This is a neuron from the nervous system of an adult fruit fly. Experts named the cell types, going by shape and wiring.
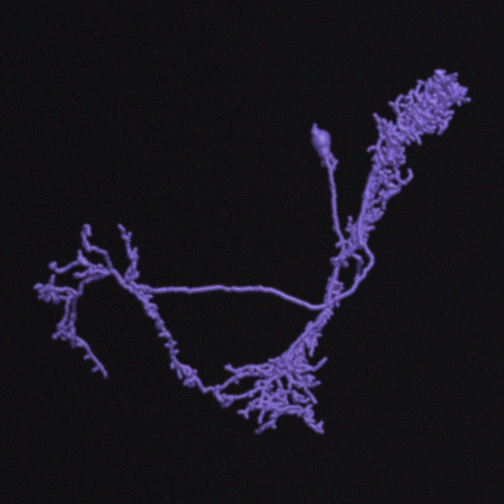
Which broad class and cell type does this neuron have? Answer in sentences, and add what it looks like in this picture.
It is a central-brain intrinsic neuron. It is of cell type LAL047. The picture shows dozens of branch ends. As drawn here it is about as wide as it is tall.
